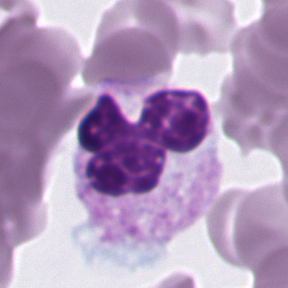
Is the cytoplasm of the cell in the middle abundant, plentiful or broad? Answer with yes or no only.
Yes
